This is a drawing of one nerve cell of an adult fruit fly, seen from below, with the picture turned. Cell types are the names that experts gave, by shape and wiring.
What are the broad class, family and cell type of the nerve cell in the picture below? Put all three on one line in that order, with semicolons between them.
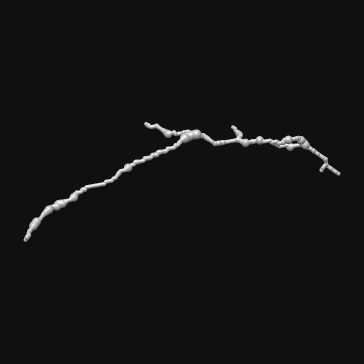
sensory neuron entering the nerve cord; class mechanosensory tactile; SNta41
